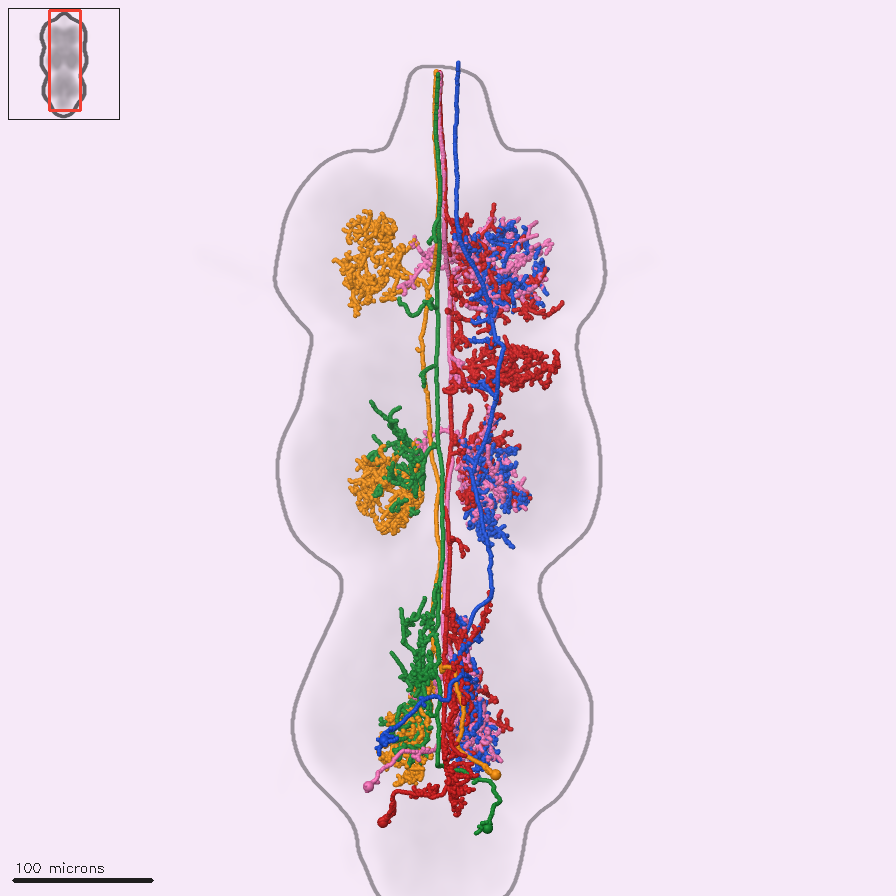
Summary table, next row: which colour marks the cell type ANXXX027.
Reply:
blue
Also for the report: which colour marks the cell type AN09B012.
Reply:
green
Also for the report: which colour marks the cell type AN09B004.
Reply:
pink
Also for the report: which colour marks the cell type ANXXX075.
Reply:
orange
